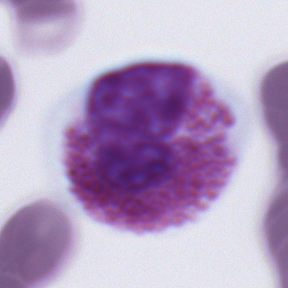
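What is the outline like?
Roughly round.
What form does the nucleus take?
Two lobes, one above the other; chromatin dark purple, coarsely clumped.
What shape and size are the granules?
Round, fairly even in size.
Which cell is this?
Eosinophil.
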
